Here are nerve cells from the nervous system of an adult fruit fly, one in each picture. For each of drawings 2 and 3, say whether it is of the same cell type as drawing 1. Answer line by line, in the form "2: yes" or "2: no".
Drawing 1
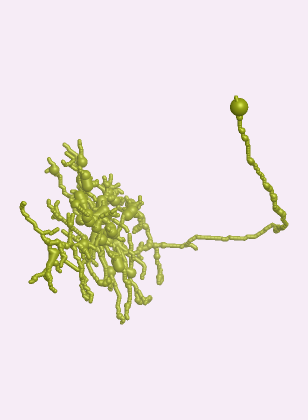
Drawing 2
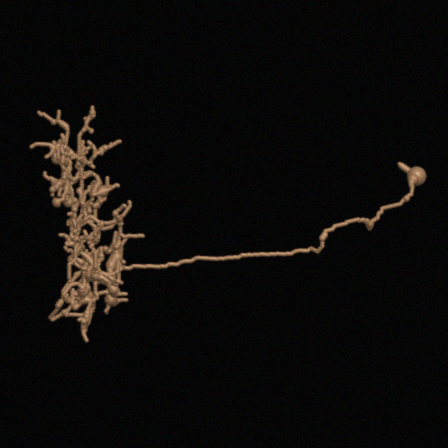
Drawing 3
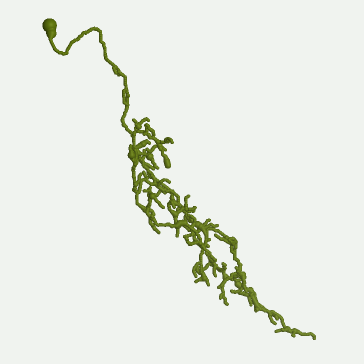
2: no
3: no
